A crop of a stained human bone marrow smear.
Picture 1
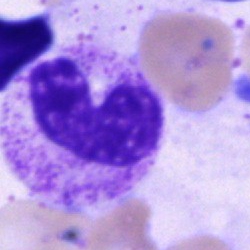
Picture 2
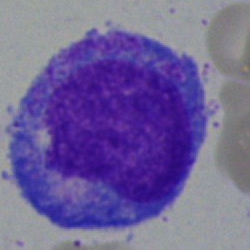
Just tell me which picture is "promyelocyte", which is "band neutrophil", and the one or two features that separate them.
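Picture 1 shows a band neutrophil and picture 2 shows a promyelocyte. The clearest difference is in the chromatin. In the band neutrophil it is dark purple and coarsely clumped, with small paler patches, whereas in the promyelocyte it is finely stippled and purple, with no coarse dark clumps.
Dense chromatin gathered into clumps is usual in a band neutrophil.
The nucleus of the band neutrophil is kidney-shaped, with its notch at the top, and no nucleoli can be seen in it.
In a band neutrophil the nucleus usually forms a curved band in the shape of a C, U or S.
In the promyelocyte the cytoplasm forms a deep blue rim, widest along the left and lower sides.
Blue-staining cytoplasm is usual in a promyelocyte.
The outlines also differ. The band neutrophil is roughly round, while the promyelocyte is roughly round but with a slightly ragged, uneven edge. Outside the band neutrophil, similar purple granules lie scattered on the background. In picture 2, pale grey red cells lie at the right edge, separate from the promyelocyte.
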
